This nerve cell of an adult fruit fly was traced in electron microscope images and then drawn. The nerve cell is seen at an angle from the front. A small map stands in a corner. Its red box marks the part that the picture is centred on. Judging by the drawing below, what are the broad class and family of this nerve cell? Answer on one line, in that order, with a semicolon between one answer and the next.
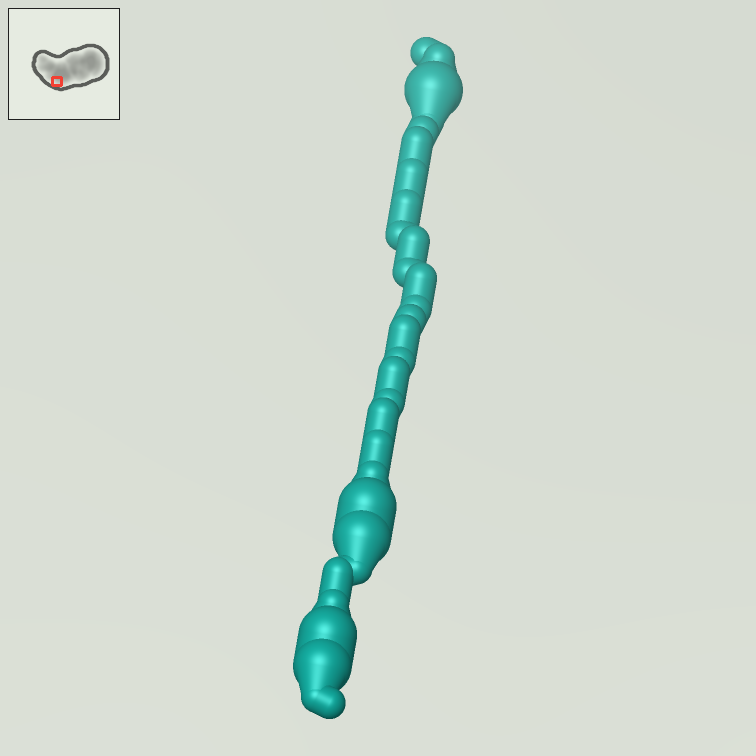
photoreceptor or other optic-lobe sensory neuron; class visual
